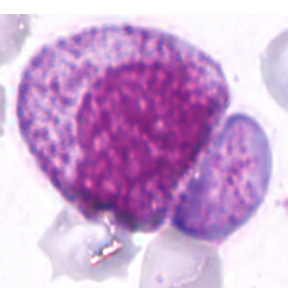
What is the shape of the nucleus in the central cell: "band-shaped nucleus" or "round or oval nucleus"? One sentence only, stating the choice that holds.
The cell carries one compact nucleus of round or oval shape.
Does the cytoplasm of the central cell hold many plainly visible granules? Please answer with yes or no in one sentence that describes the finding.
Yes, there is a large number of visible granules in the cell's cytoplasm.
